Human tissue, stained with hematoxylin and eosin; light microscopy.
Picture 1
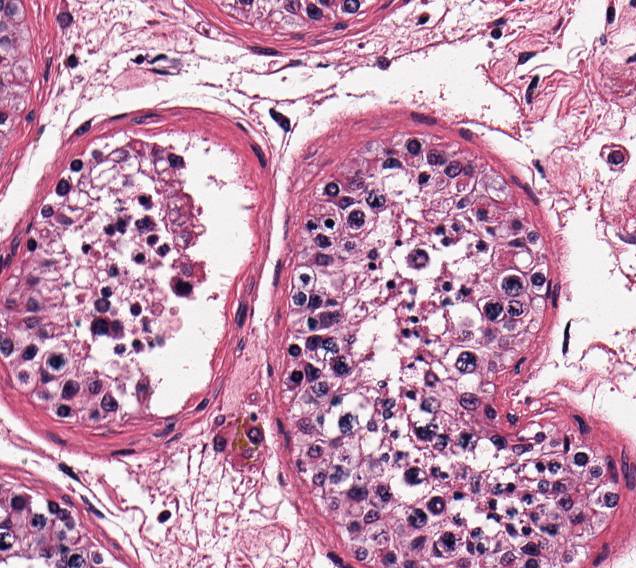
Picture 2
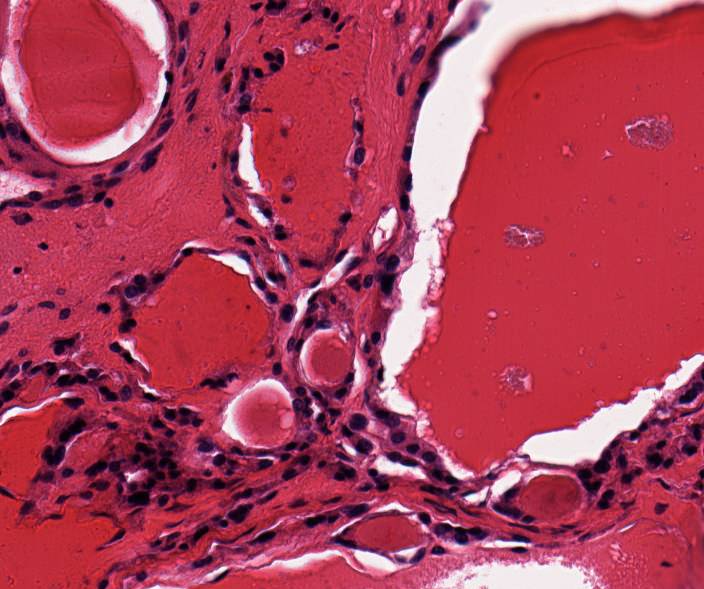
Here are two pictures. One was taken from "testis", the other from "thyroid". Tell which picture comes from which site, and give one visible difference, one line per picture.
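The field in picture 1 comes from the testis. The tubules are filled by many layers of rounded cells rather than a single-layered epithelium.
The field in picture 2 comes from the thyroid. The follicles are lined by a single layer of flattened epithelial cells with elongated nuclei.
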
